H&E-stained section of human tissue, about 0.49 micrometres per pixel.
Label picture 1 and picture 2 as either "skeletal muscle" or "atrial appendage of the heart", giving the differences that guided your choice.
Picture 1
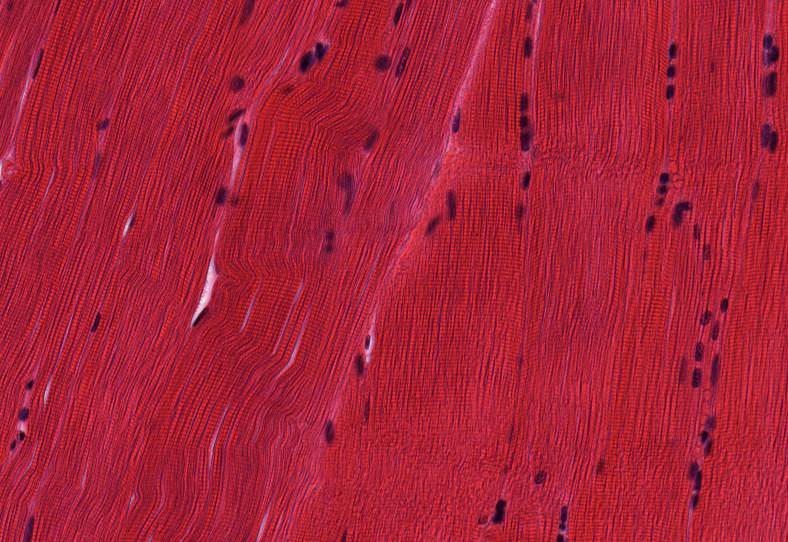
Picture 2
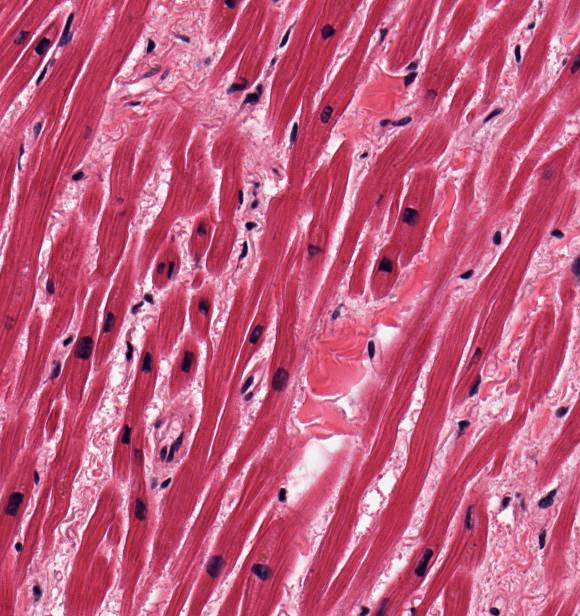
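Of the two pictures, the first shows skeletal muscle and the second the atrial appendage of the heart. Both stain strongly with eosin, the skeletal muscle an intense red and the atrial fibres deep pink-red. They differ in nucleus position: skeletal muscle nuclei, dark purple and elongated along the fibres, lie at the fibre edges and on the right form short rows parallel to the fibres. Atrial nuclei, oval and dark with their long axis along the fibre, sit centrally in parallel fibres running lower left to upper right.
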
